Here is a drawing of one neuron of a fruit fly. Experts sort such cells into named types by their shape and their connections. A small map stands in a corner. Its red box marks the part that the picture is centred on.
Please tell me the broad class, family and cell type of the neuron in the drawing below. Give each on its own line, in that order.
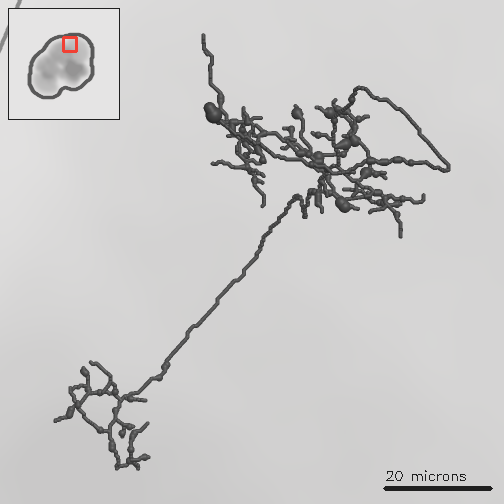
optic-lobe intrinsic neuron
Tm
Tm40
